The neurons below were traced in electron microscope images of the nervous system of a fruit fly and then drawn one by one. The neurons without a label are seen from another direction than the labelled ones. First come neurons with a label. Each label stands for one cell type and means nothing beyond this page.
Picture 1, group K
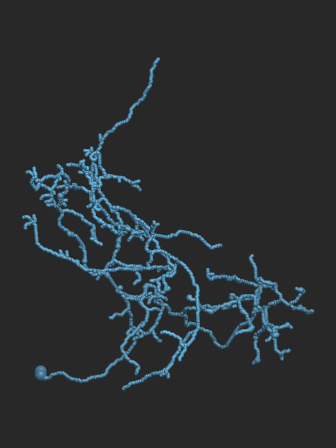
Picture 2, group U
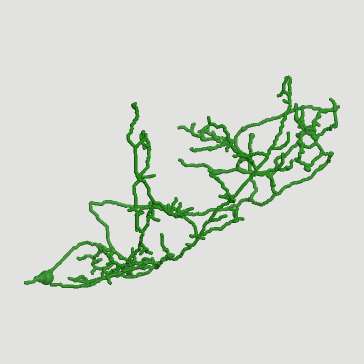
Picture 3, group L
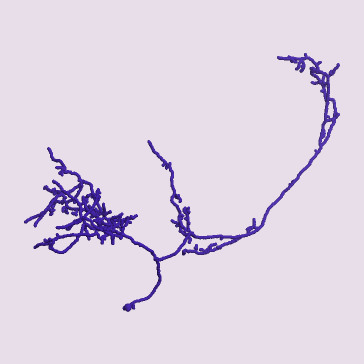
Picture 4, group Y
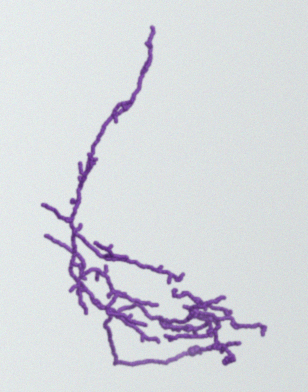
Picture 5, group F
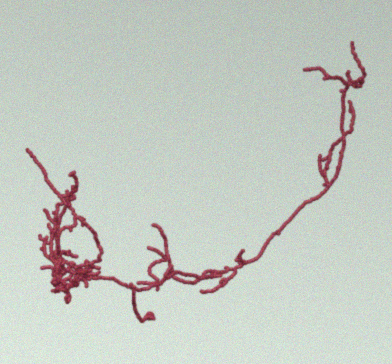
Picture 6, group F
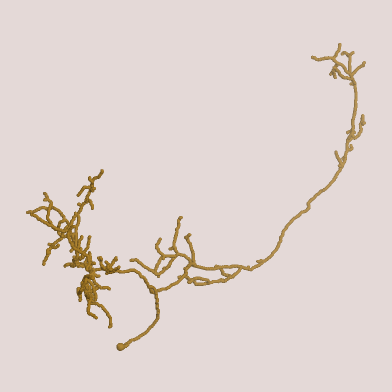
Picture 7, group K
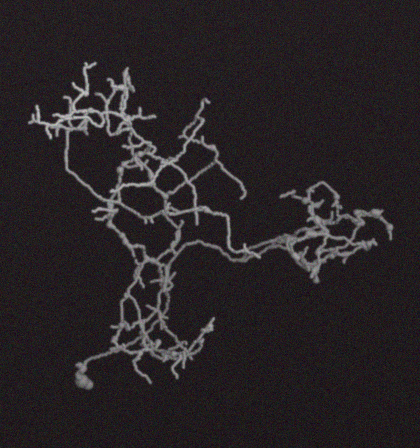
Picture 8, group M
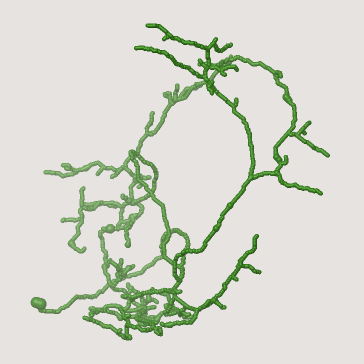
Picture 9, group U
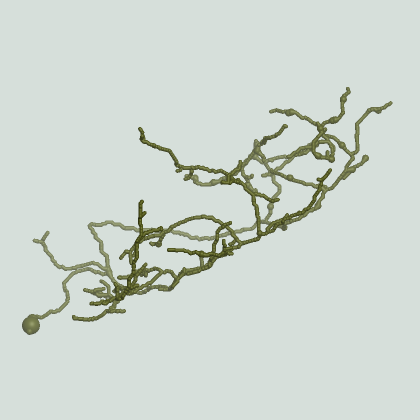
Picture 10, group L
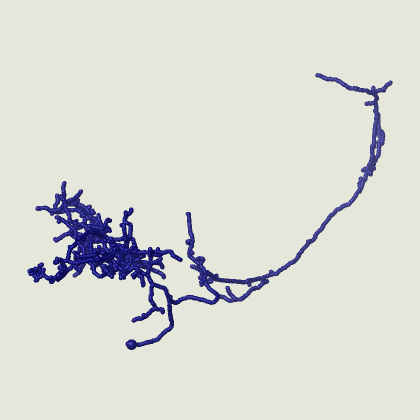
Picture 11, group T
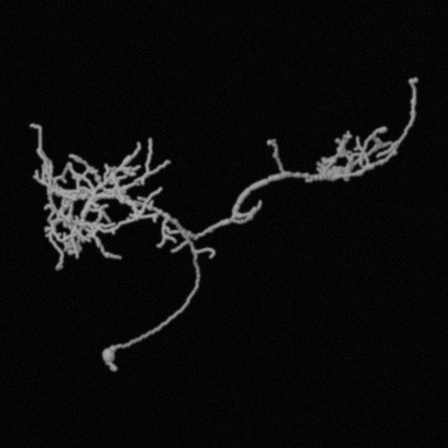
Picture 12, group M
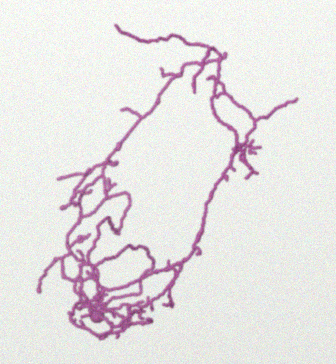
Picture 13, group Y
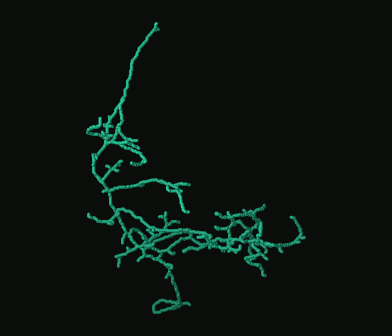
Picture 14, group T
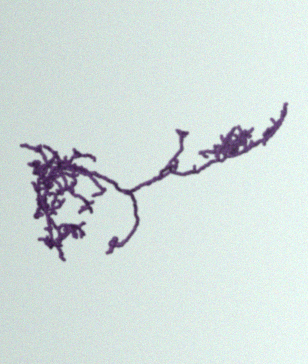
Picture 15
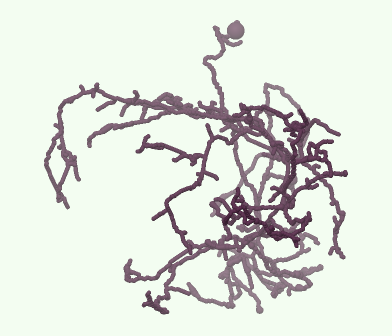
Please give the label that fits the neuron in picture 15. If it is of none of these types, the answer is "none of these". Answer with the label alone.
group K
